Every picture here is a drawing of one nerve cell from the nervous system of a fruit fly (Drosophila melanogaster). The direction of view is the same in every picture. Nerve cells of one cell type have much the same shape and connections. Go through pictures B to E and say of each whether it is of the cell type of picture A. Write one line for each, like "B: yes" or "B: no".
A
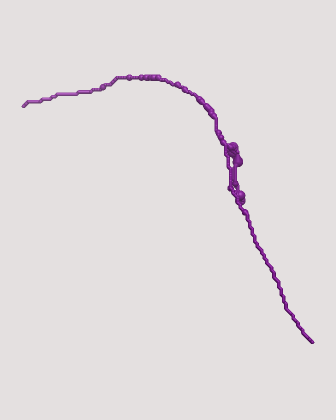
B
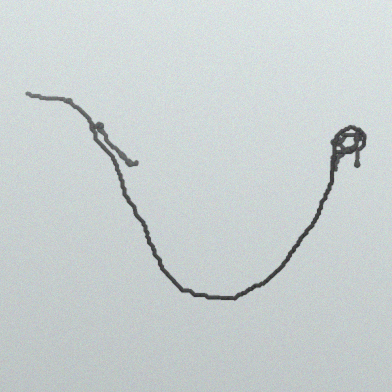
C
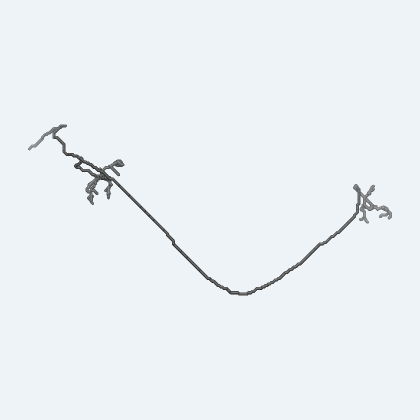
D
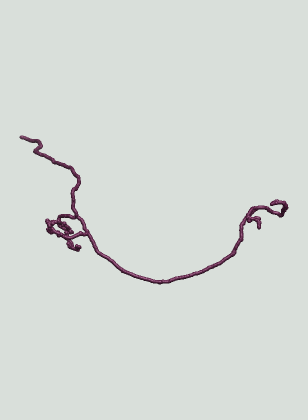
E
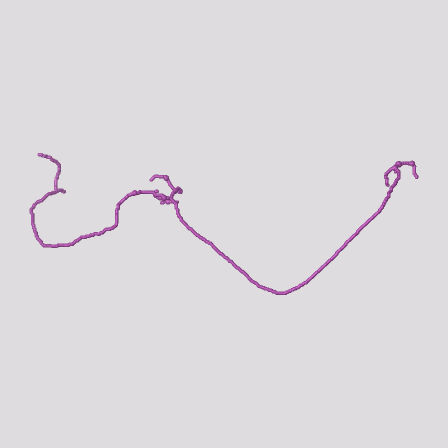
B: yes
C: no
D: no
E: no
